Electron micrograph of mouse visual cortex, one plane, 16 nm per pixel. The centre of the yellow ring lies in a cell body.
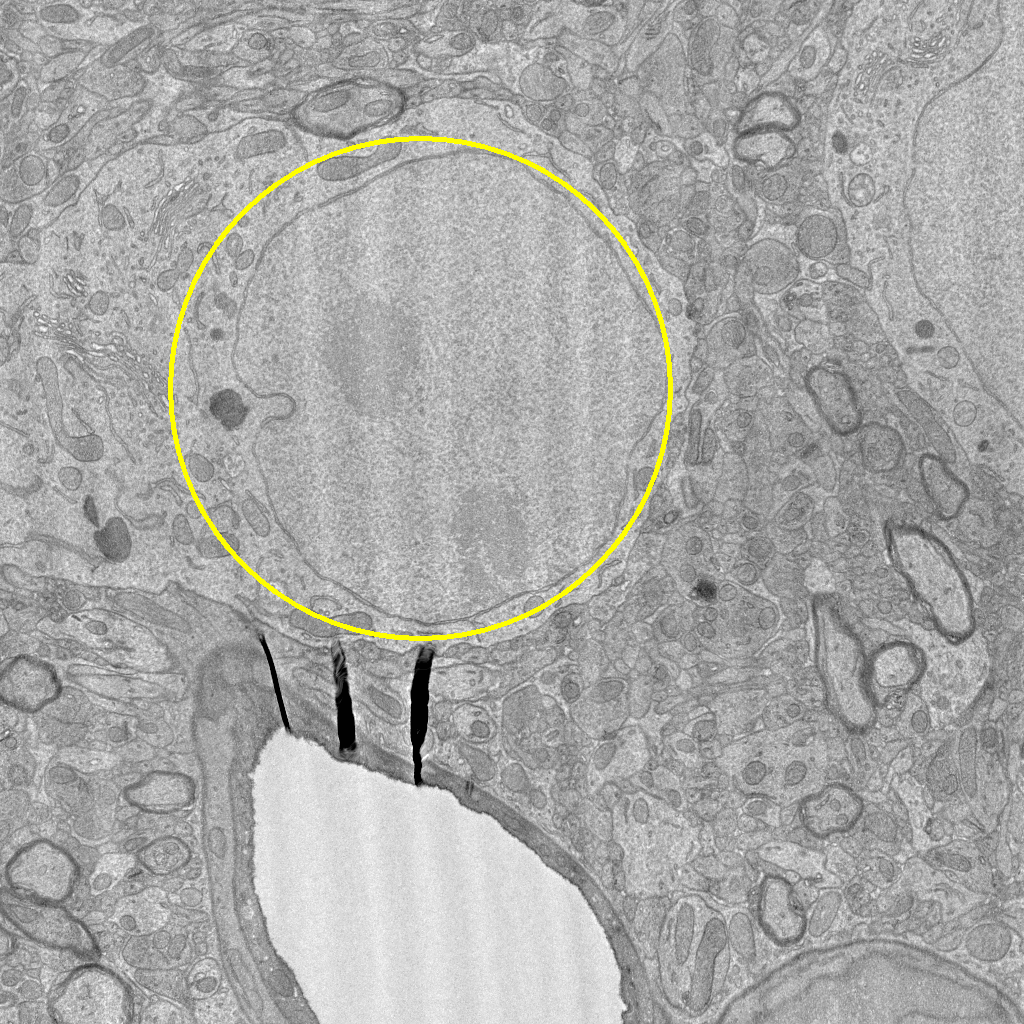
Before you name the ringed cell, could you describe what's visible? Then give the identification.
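Shape of the nucleus in the ringed cell: broadly round, wholly inside the picture. Envelope: one deep, narrow infolding on the left side. Nucleolus: no compact, sharply outlined dense one seen. Cytoplasm: a single dark, rounded dense body just left of that infolding. The ringed cell is an excitatory neuron.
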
